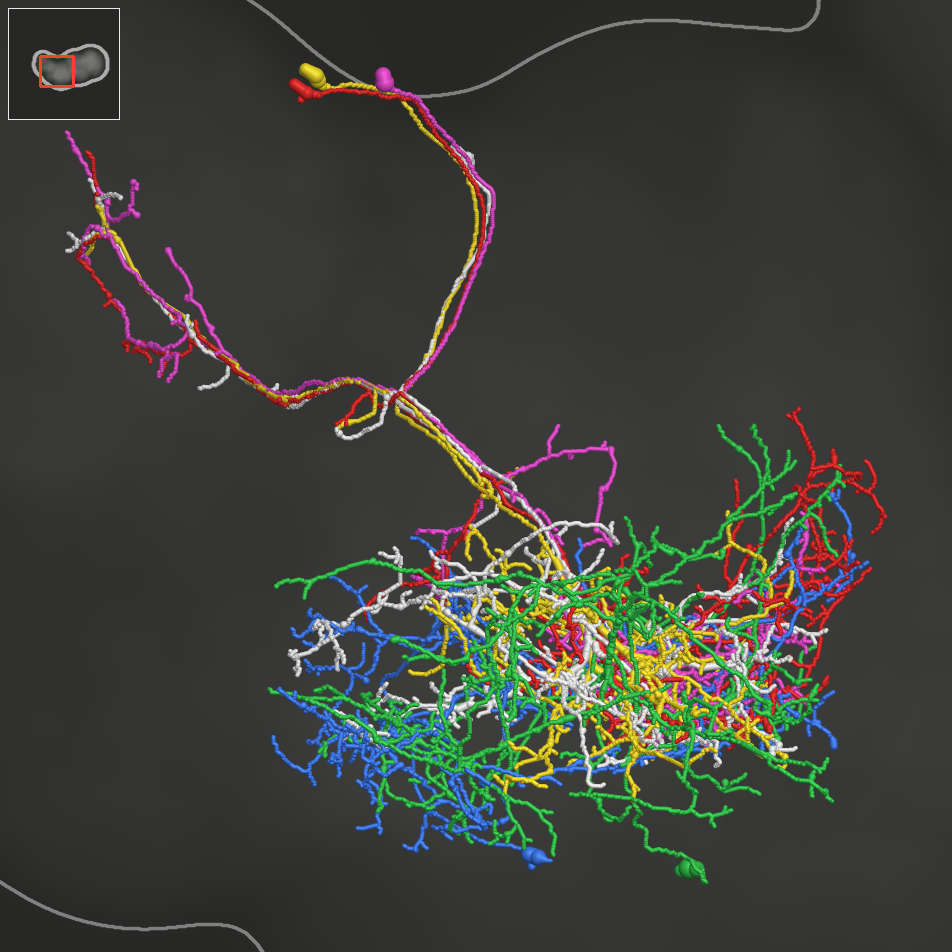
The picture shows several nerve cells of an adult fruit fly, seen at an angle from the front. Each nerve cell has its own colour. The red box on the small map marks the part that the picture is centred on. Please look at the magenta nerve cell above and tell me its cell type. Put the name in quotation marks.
"IN11A022"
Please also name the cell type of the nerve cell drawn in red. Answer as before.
"IN11A013"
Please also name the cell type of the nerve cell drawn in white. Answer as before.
"IN11A016"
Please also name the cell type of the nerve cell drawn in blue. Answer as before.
"IN00A045"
